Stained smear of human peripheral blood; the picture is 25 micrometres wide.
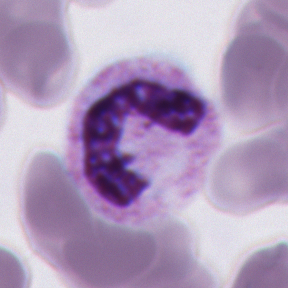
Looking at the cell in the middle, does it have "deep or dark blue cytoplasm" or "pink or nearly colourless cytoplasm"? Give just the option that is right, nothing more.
Pink or nearly colourless cytoplasm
